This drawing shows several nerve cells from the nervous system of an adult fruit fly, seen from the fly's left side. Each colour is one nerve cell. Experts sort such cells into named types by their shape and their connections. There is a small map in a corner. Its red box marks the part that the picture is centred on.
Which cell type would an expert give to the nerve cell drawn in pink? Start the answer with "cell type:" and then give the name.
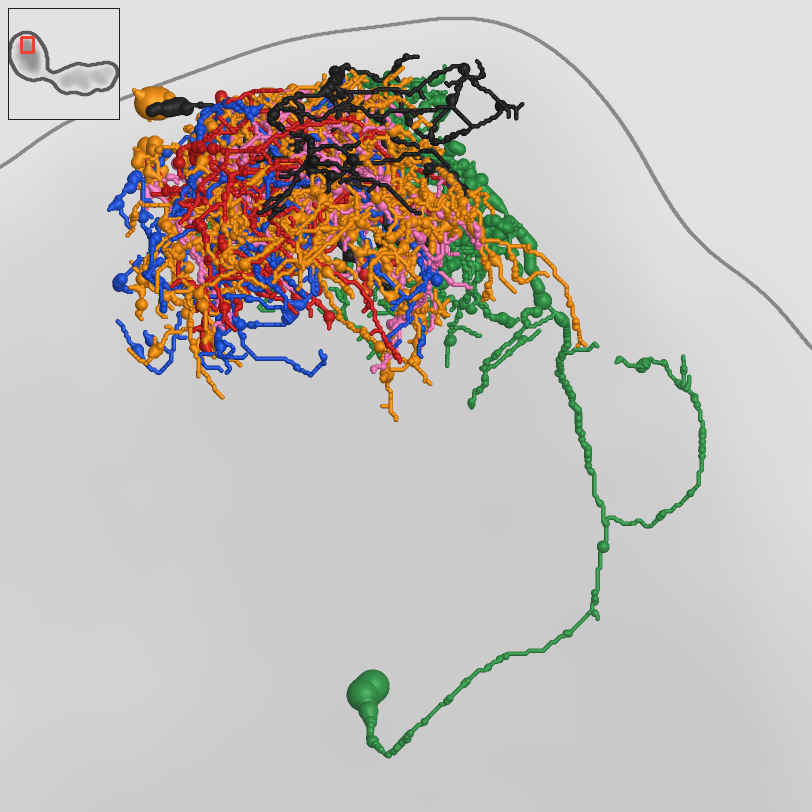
cell type: CB2592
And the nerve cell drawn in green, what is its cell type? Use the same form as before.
cell type: LHAV3j1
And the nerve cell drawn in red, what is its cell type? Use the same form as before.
cell type: CB3043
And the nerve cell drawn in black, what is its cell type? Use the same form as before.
cell type: CB4110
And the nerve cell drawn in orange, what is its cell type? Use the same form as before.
cell type: SLP439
